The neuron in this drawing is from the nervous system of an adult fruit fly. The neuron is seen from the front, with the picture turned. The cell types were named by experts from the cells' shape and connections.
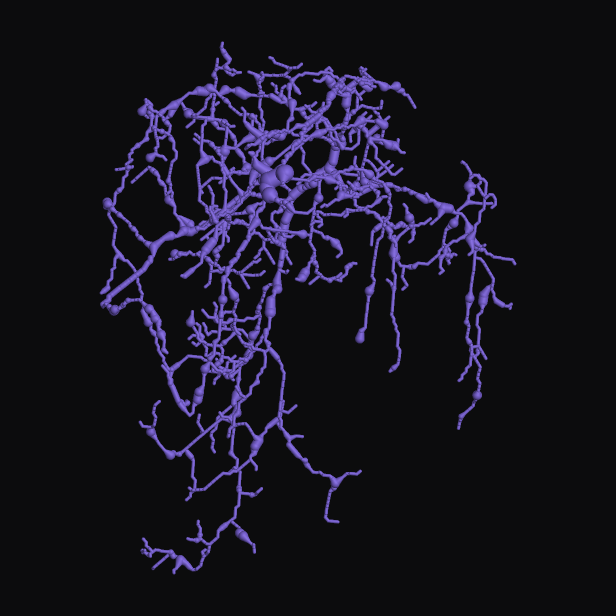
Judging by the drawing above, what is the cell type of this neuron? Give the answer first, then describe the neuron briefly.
Its cell type is AVLP311_a1. It is a central-brain intrinsic neuron. The picture shows more than a hundred branch ends. In this view it is taller than it is wide.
